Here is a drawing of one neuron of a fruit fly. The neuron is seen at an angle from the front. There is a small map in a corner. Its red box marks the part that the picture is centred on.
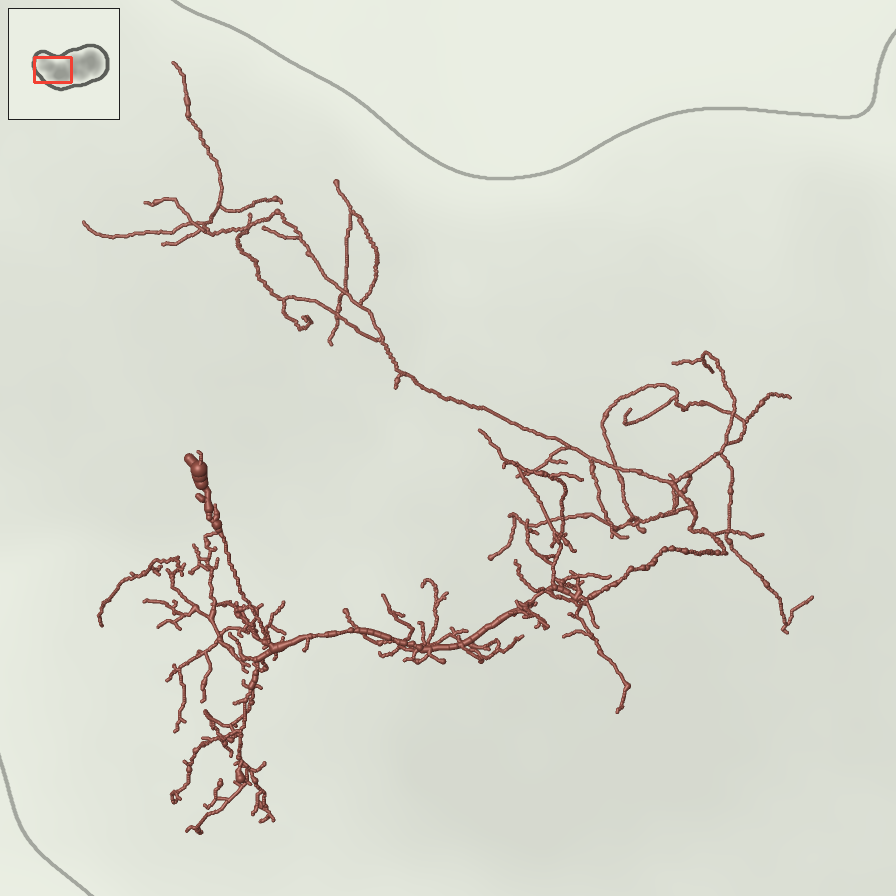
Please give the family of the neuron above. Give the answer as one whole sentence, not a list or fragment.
It is to family hemilineage 18B that the neuron is assigned.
